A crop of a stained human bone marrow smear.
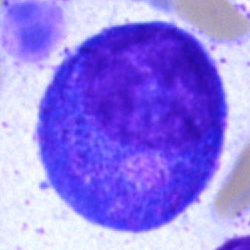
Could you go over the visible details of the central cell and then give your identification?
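Its outline is roughly round with a smooth edge, and the nucleus lies toward the top of the cell. Reddish-purple granules are scattered mainly through the lower part of the cytoplasm, where no clear vacuoles are seen. The cell is a promyelocyte.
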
